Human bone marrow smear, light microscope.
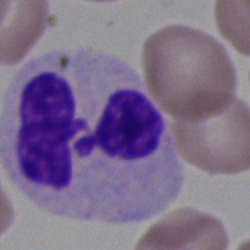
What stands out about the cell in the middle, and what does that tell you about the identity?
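The nucleus has two lobes linked by a thin strand. Its chromatin is dense, dark purple and clumped. Abundant pale lilac-grey cytoplasm forms a wide zone around the nucleus. This is a segmented neutrophil.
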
